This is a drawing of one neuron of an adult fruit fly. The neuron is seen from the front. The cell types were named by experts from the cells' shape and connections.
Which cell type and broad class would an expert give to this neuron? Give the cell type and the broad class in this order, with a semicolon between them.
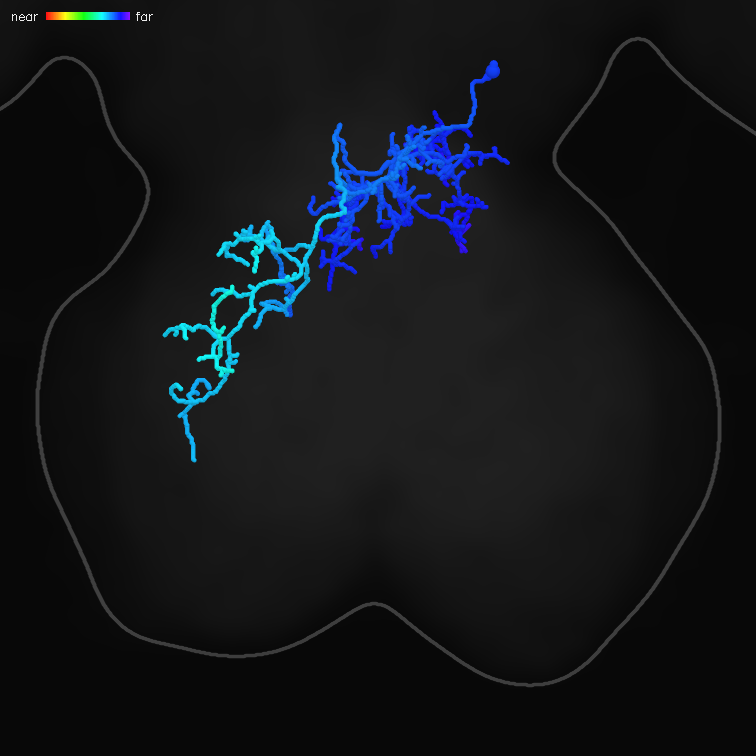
INXXX307; nerve-cord intrinsic neuron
